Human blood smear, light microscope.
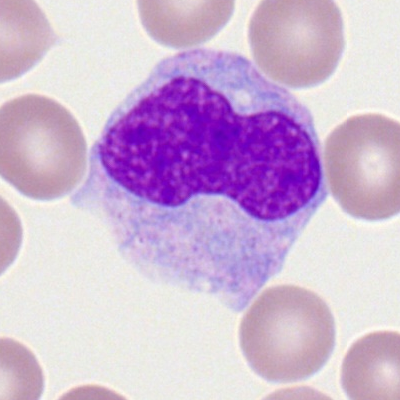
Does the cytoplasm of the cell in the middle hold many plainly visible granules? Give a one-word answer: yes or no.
Yes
